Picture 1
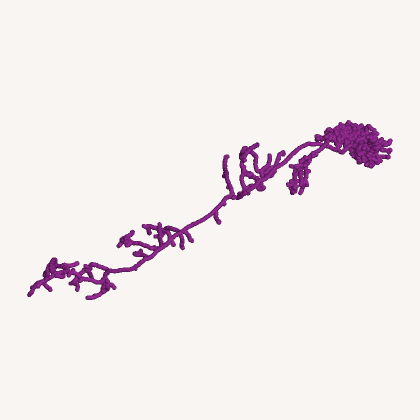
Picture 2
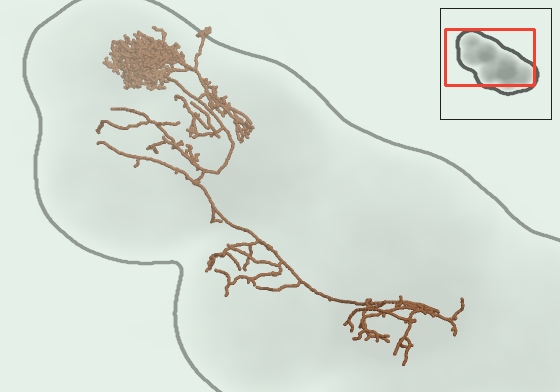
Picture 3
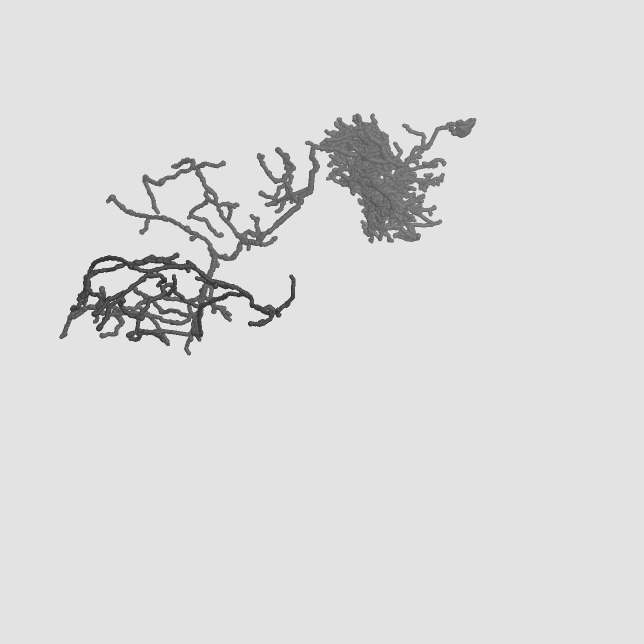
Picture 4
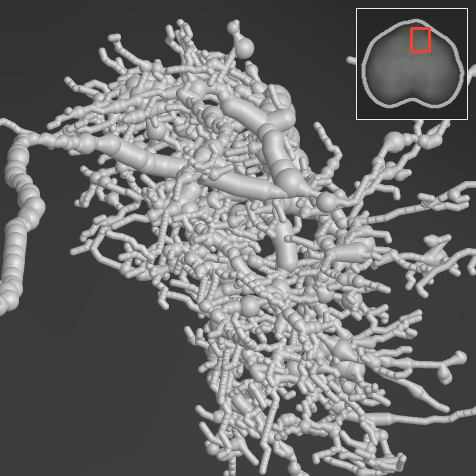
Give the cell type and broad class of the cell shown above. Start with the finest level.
INXXX096; nerve-cord intrinsic neuron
